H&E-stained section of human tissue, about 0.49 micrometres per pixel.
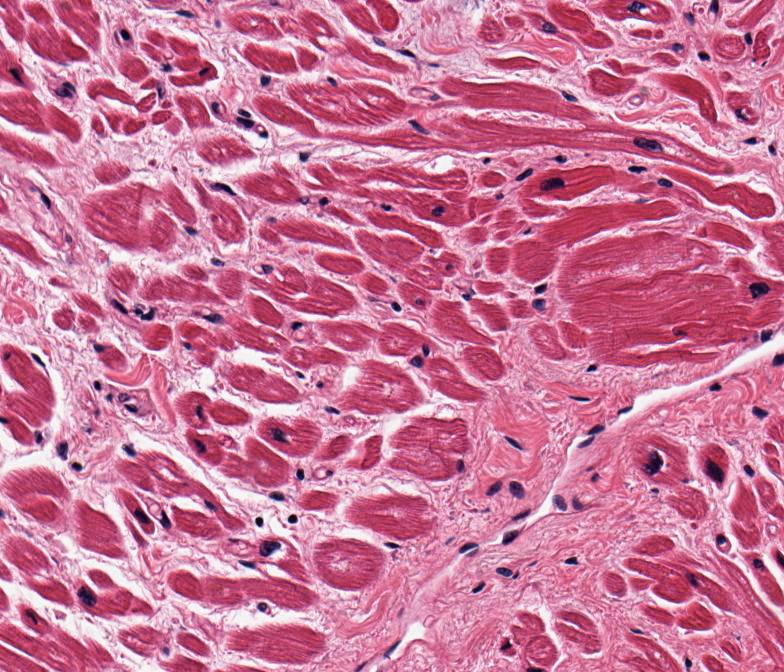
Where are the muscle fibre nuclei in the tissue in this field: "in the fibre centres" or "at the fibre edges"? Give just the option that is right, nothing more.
In the fibre centres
